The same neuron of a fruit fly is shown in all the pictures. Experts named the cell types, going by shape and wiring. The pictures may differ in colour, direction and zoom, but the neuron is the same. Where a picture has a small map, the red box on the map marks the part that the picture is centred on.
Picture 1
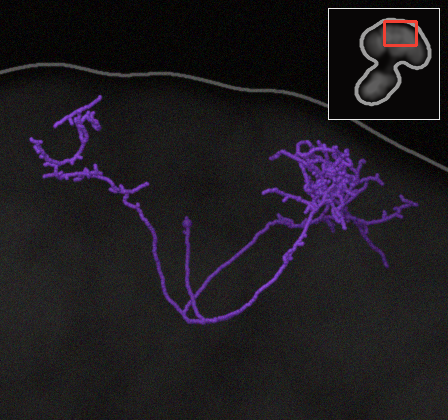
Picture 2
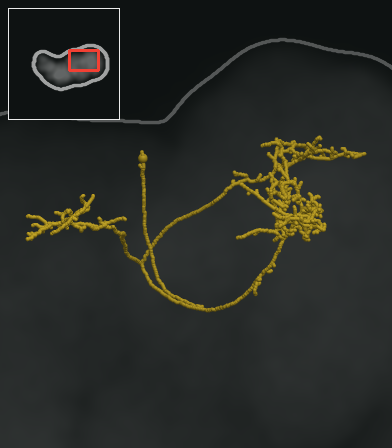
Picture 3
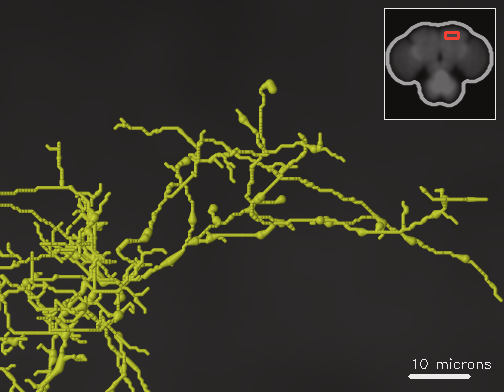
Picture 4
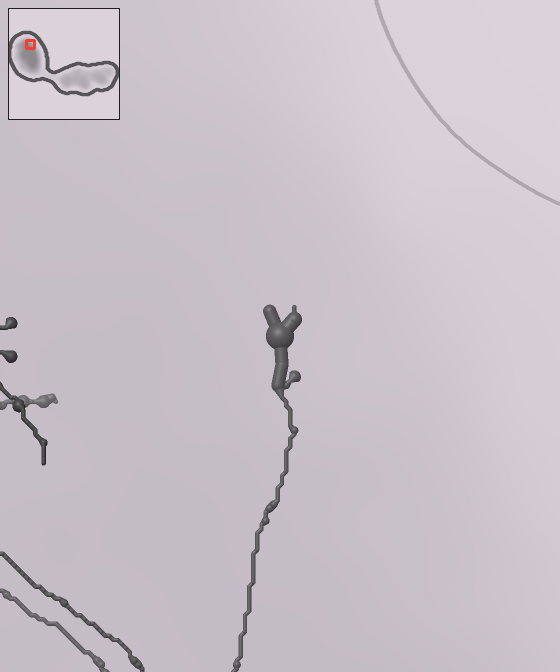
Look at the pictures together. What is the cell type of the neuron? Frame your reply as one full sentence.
Belonging to the cell type CRE092 is this neuron.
